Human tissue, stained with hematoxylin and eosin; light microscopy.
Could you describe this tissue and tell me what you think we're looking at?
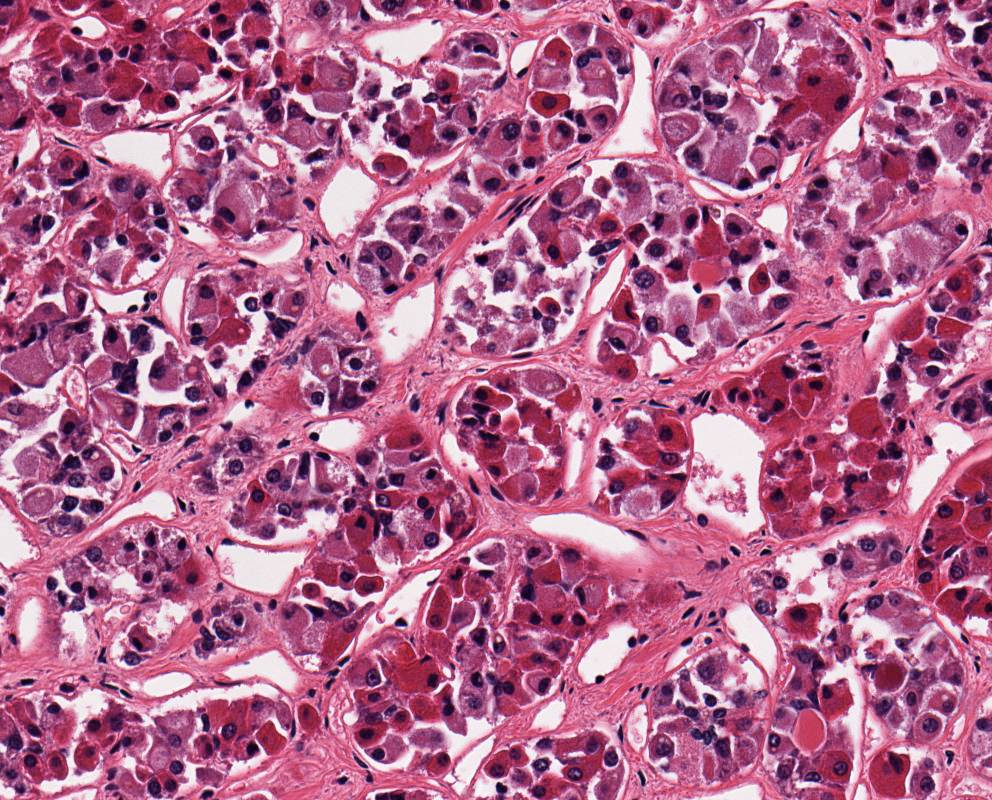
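Cells are grouped in rounded nests across the whole field, with thin bands of stroma between them. They're polygonal, with moderate to abundant cytoplasm, intensely red in some and paler purple-grey and granular in their neighbours. Most have one round, dark nucleus. This is pituitary.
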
